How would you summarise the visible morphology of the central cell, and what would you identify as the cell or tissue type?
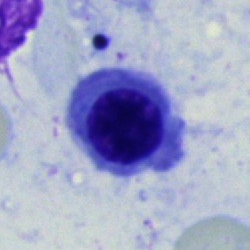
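Look first at the cytoplasm: it is deep blue. It forms a moderate rim that runs around the whole nucleus. You won't find any granules in it, and no vacuoles either. This cell is an erythroblast.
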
